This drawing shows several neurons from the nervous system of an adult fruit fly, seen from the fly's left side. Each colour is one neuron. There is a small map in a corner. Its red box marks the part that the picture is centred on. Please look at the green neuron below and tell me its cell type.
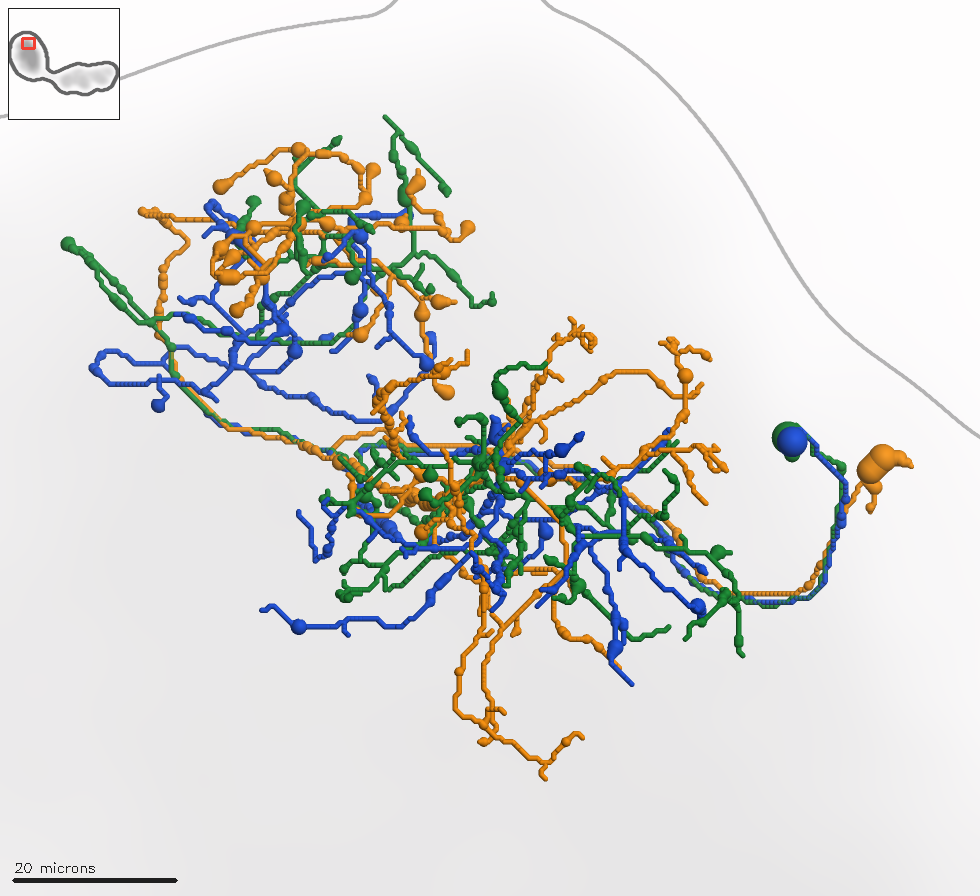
LHPV5c1_d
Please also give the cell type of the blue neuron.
LHPV5c1_c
